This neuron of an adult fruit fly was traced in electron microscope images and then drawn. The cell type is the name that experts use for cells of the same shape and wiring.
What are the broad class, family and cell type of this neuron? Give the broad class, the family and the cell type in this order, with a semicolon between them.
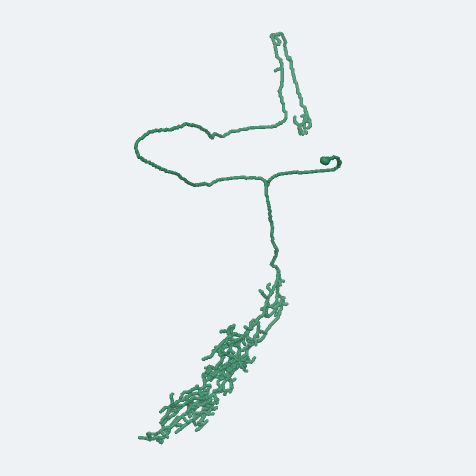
visual projection neuron; MeVP; MeVP6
